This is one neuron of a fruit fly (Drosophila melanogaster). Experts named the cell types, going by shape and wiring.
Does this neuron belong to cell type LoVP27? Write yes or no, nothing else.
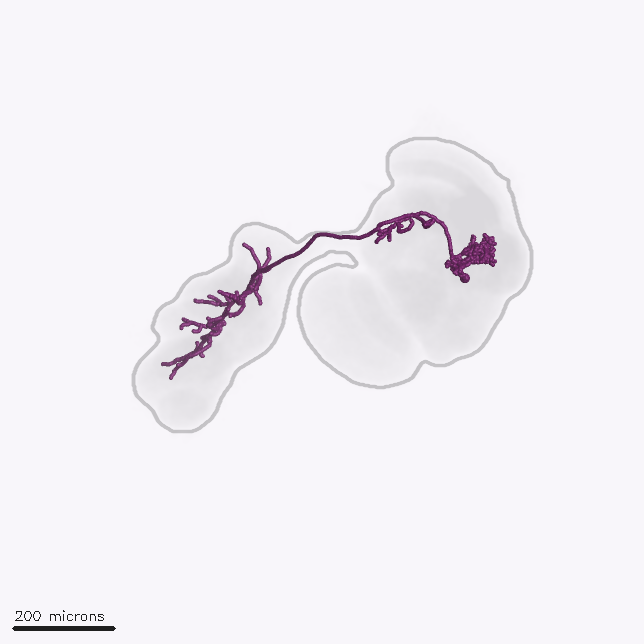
no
